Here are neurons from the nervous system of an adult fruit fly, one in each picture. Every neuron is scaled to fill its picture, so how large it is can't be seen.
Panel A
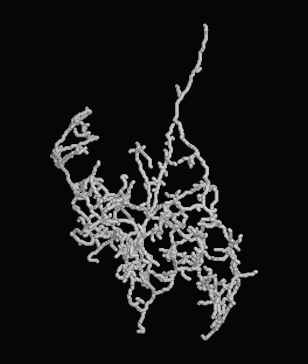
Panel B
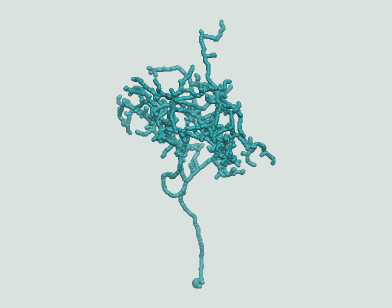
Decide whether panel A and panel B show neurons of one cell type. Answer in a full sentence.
They are of the same cell type.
